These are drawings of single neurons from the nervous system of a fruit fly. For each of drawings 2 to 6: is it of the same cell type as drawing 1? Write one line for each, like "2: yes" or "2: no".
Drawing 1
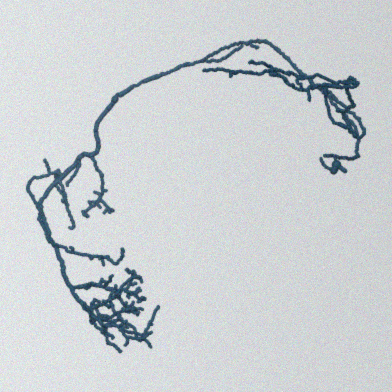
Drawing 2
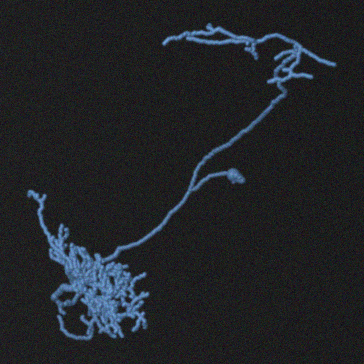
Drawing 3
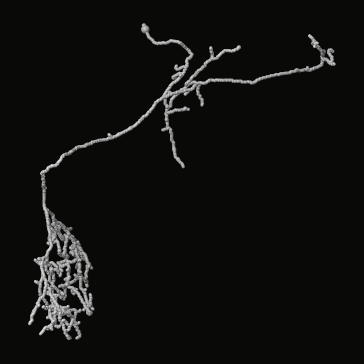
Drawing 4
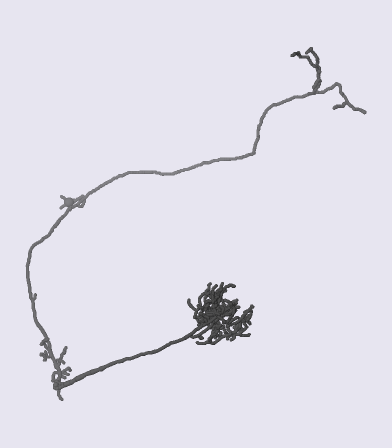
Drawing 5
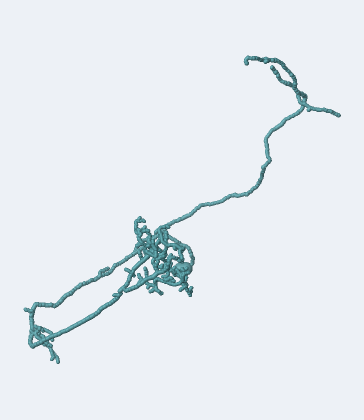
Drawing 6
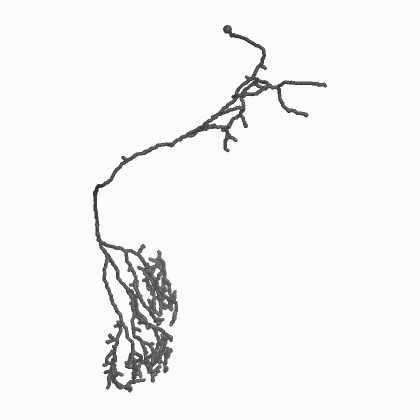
2: yes
3: no
4: yes
5: yes
6: no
